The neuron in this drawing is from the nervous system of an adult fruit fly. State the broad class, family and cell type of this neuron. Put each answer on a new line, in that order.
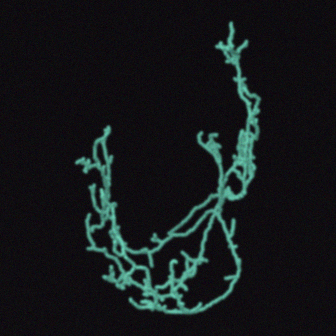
central-brain intrinsic neuron
hemilineage AOTUv1_medial
CRE044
